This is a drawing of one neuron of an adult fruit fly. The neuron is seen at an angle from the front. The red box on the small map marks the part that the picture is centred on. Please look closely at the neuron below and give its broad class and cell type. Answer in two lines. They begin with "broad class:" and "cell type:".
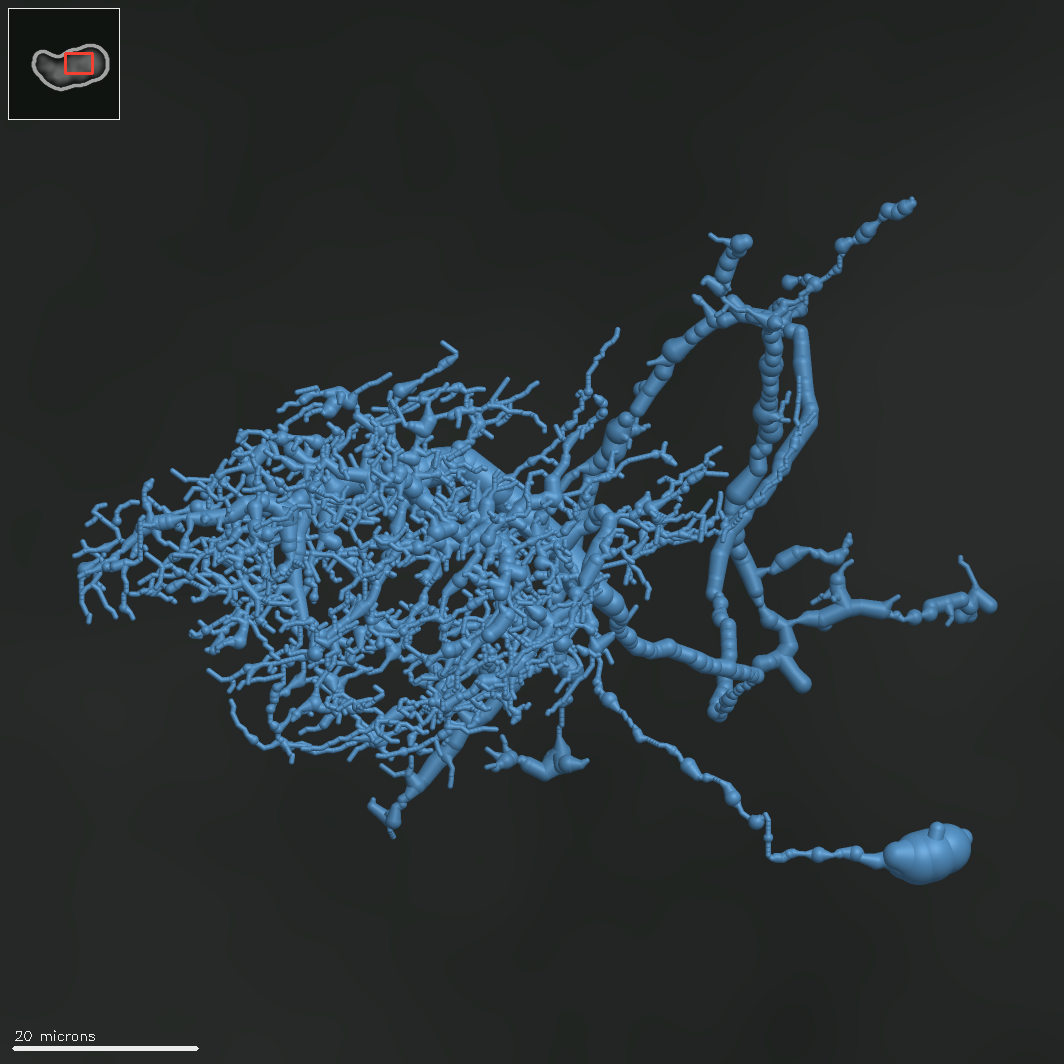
broad class: central-brain intrinsic neuron
cell type: AOTU023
